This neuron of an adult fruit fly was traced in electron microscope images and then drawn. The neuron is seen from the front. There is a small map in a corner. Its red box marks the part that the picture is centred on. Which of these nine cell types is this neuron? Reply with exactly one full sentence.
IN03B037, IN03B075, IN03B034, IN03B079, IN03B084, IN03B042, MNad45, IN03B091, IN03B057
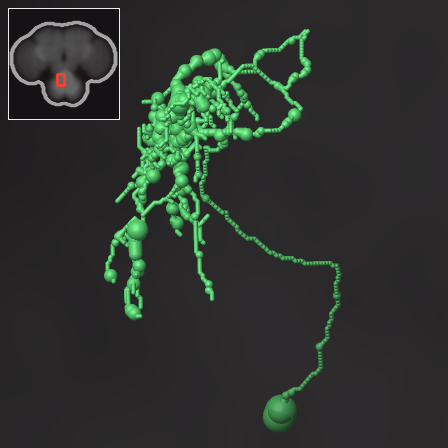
This neuron is a member of the IN03B079 cell type.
